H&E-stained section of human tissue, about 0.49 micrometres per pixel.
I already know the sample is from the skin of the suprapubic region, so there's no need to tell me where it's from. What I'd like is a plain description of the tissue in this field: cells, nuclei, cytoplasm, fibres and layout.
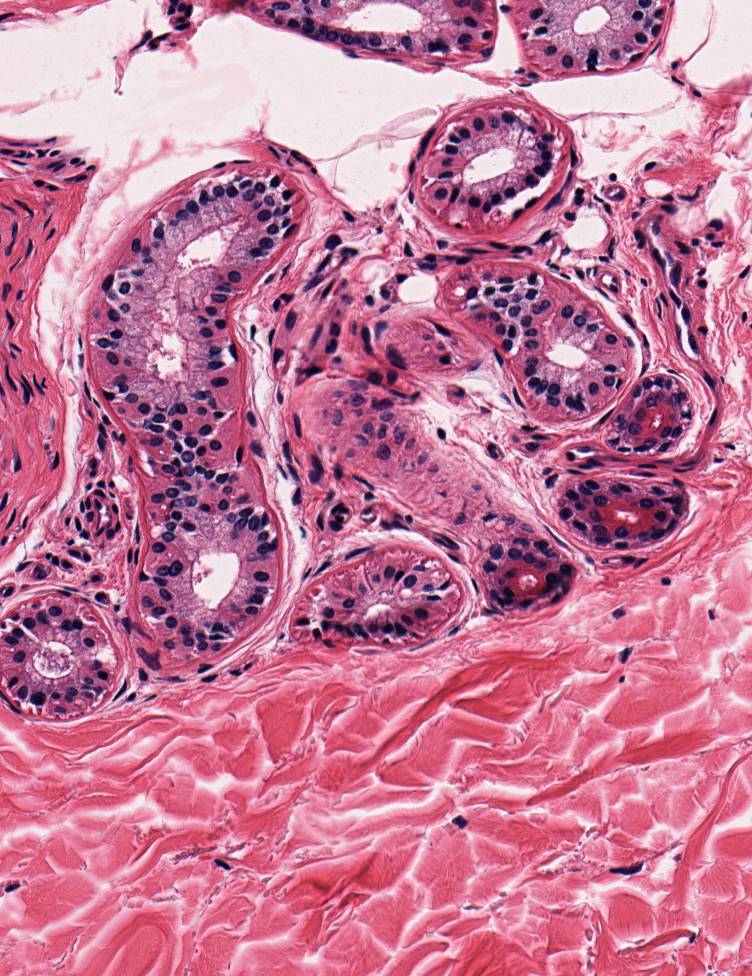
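Now, the upper two-thirds hold small tubular profiles, the lower third dense fibrous stroma. Larger tubules, like the elongated one at left centre, have columnar lining cells with pale, finely granular pink-purple cytoplasm around a small central lumen. Their nuclei: round, dark, mostly basal.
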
